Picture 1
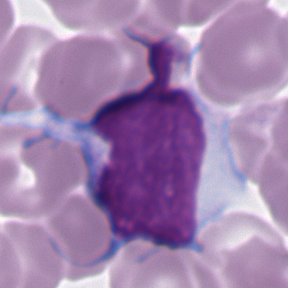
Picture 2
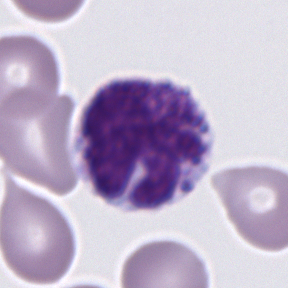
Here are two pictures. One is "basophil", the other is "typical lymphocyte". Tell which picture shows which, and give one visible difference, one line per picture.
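Picture 1: typical lymphocyte. No granules are visible in the cytoplasm.
Picture 2: basophil. Coarse dark violet granules are scattered over the whole cell.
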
